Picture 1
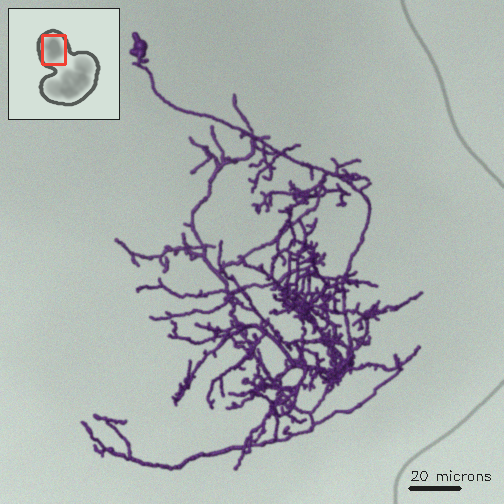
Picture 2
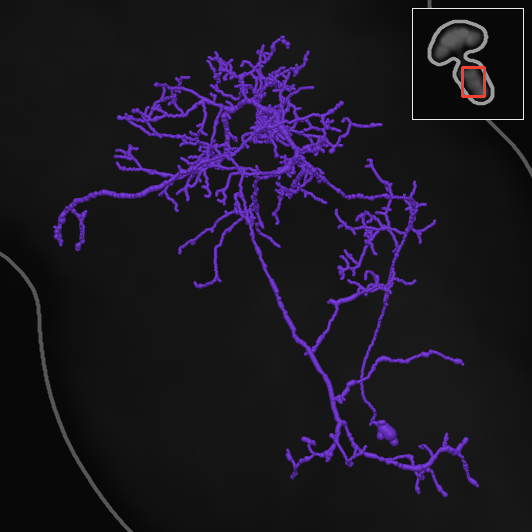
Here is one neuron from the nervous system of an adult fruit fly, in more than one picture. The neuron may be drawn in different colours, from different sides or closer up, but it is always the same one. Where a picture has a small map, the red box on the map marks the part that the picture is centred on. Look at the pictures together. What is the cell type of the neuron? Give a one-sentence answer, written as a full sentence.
This neuron is given the cell type IN06A005.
